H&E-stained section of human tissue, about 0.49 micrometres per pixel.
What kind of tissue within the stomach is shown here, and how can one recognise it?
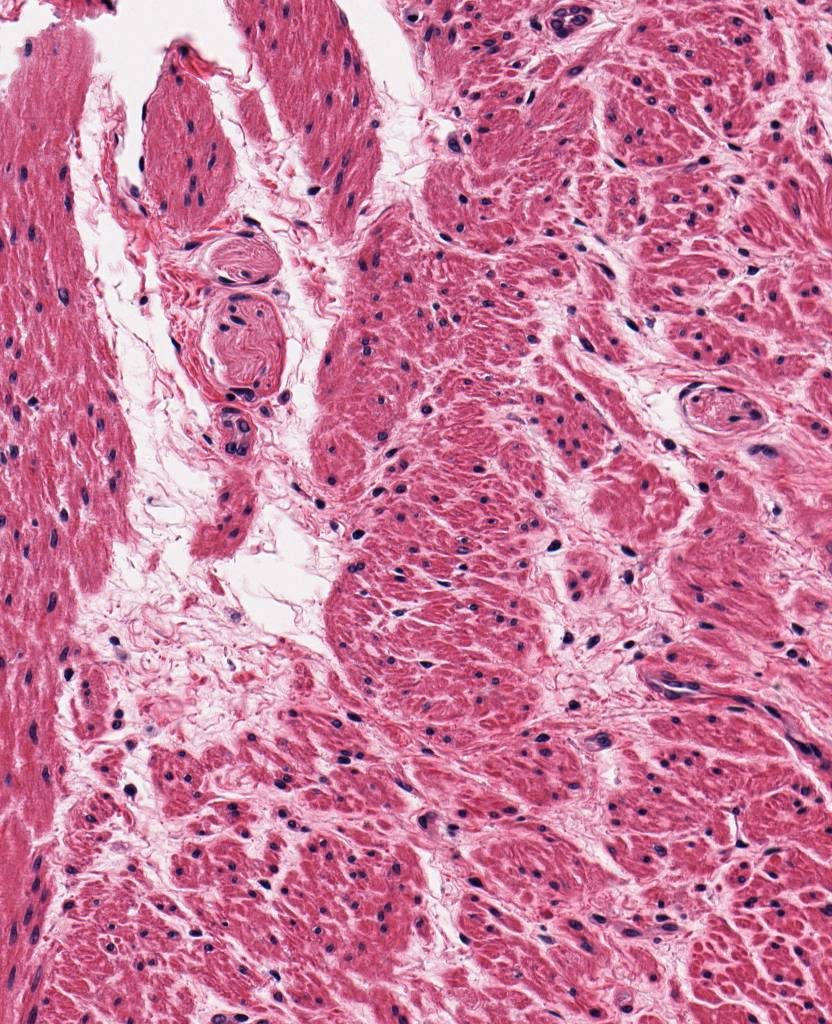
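Smooth muscle. Field: almost entirely muscle fibres in bundles, separated by thin connective tissue strands. Left edge fibres run top to bottom; centre and right bundles are cut across or obliquely. Nuclei small, dark, oval, each lying singly within a pink fibre.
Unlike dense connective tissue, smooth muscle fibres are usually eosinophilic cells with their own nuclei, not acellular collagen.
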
